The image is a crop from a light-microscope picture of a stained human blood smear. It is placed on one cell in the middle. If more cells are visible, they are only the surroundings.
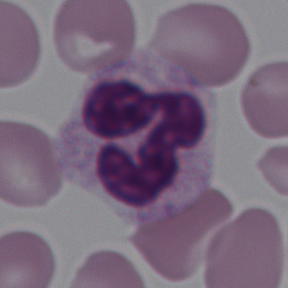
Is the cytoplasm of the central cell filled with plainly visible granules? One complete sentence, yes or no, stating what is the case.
Yes, many granules can be seen in the cytoplasm of the cell.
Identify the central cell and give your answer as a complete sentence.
The cell nearest the centre of this crop is a neutrophil.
